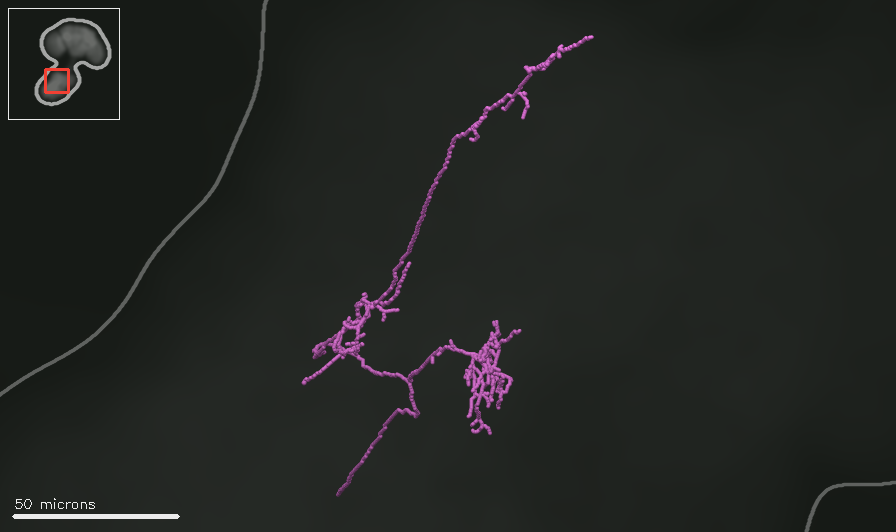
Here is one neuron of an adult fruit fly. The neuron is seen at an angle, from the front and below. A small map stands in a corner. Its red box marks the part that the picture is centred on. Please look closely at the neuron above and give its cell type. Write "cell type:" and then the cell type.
cell type: IN06A123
